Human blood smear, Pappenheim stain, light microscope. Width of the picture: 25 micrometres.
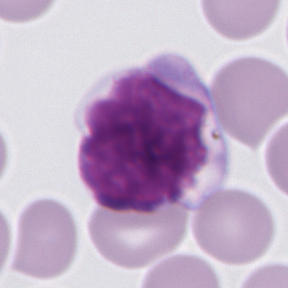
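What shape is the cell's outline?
Irregular, even somewhat angular, rather than smoothly round.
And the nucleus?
A single mass filling most of the cell, with a bumpy, unevenly indented edge.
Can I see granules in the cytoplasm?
No, none are visible.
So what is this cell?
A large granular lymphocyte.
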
